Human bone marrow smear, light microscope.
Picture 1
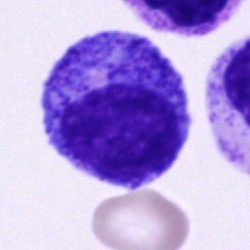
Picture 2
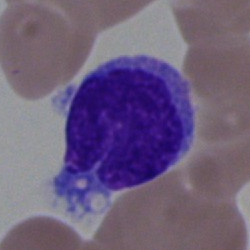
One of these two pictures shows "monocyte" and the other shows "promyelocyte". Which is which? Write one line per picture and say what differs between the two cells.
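Picture 1 – promyelocyte. Dark purple granules are scattered through the cytoplasm.
Picture 2 – monocyte. No distinct granules are visible in the cytoplasm.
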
